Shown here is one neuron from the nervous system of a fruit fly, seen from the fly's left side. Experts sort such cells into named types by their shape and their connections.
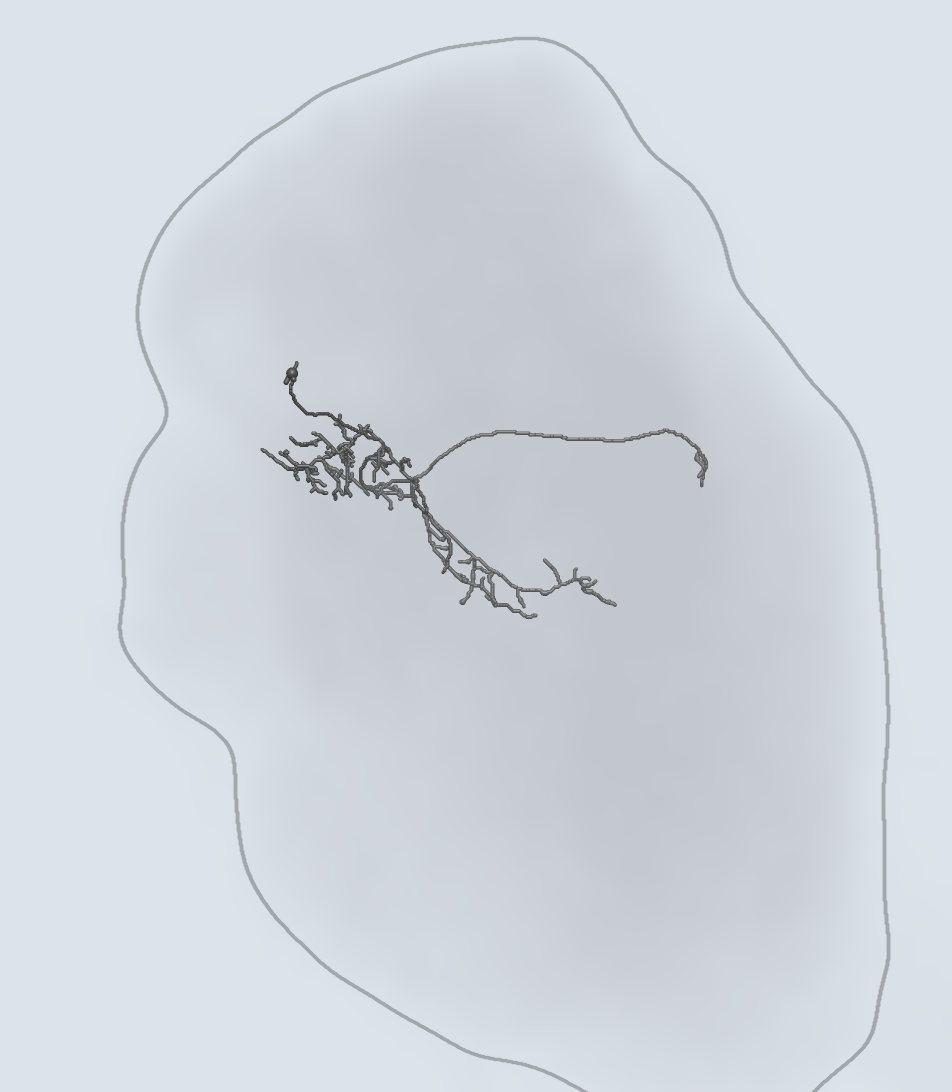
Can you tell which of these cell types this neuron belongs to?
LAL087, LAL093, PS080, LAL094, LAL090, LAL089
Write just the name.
LAL090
